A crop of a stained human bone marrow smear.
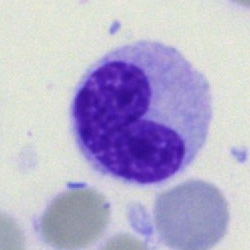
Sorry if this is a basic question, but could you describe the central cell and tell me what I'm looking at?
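The nucleus lies toward the left of the cell. Its chromatin is dark purple and coarsely clumped, interrupted by small pale gaps. Pale greyish-lilac cytoplasm fills the notch of the nucleus and shows no coarse granules. The cell is a band neutrophil.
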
